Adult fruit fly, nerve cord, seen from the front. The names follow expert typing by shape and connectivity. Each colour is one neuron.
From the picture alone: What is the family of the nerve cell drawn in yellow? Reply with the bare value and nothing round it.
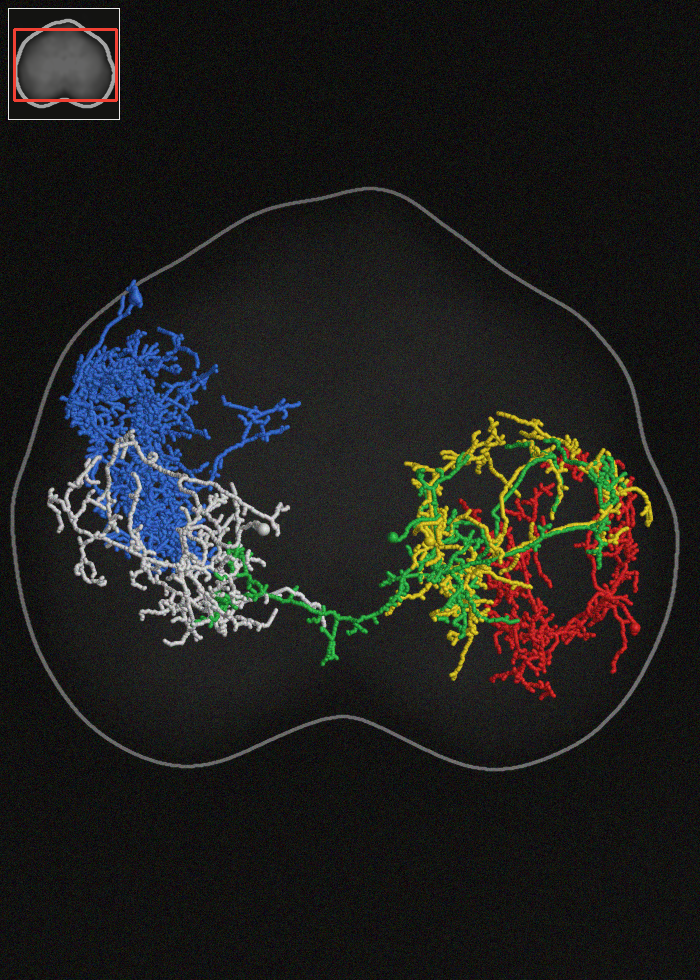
hemilineage 16B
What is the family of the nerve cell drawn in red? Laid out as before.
hemilineage 16B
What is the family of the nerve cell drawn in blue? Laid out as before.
hemilineage 17A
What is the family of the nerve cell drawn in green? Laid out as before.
hemilineage 16B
